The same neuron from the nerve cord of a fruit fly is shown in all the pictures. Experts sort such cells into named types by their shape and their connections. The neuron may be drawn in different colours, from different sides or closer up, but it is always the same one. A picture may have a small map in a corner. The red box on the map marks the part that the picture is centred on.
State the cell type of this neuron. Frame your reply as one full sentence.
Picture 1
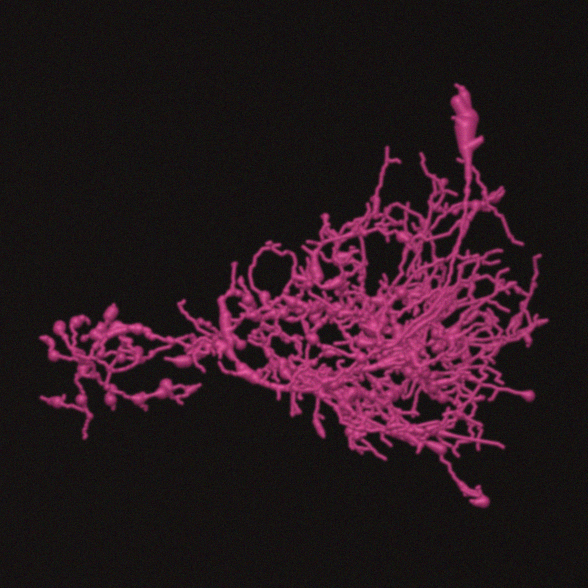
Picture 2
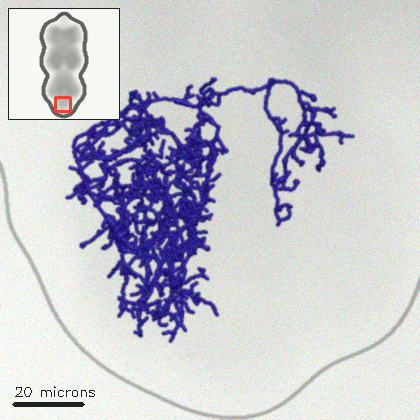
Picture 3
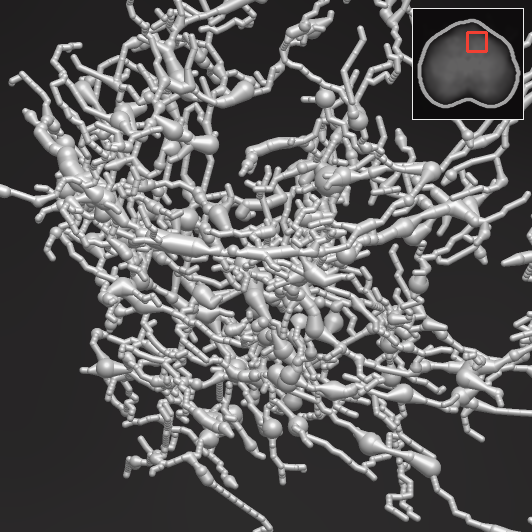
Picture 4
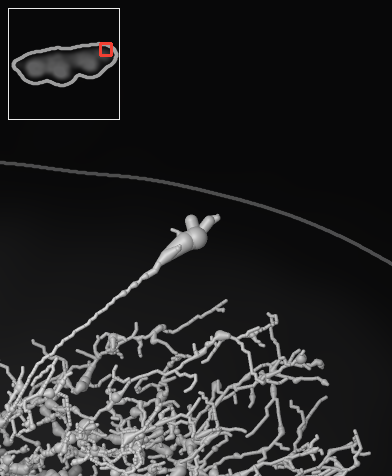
Typed by cell type, the neuron is INXXX394.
